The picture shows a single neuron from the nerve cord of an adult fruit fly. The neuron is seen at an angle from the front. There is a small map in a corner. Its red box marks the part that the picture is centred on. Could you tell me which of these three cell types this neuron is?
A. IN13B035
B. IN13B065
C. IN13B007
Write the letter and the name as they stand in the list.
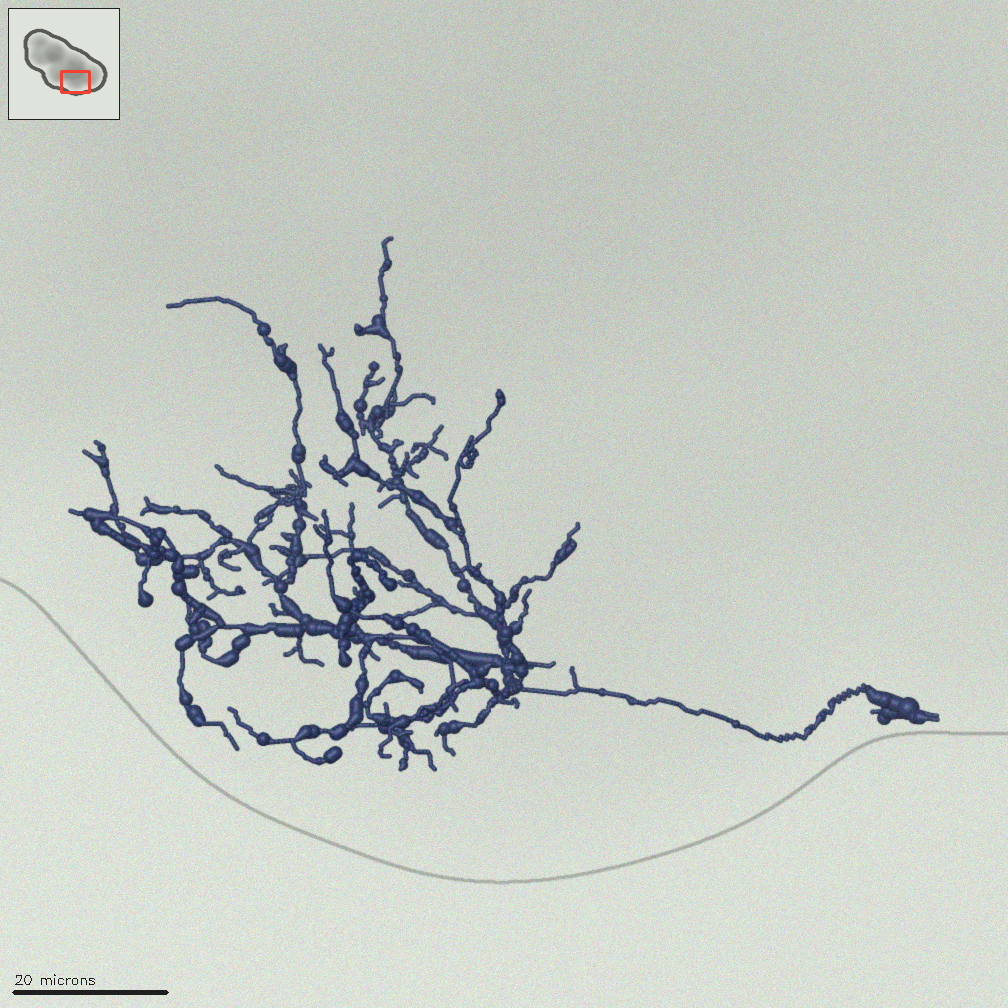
B. IN13B065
